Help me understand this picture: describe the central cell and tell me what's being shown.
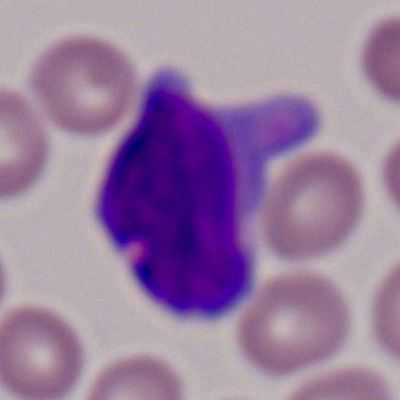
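The irregular cell extends at one side into a cytoplasmic tail pointing upper right. A large nucleus fills most of the body outside the tail. The tail lacks visible granules. A small pale pinkish spot marks the nucleus's lower left edge. This is a myeloblast.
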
